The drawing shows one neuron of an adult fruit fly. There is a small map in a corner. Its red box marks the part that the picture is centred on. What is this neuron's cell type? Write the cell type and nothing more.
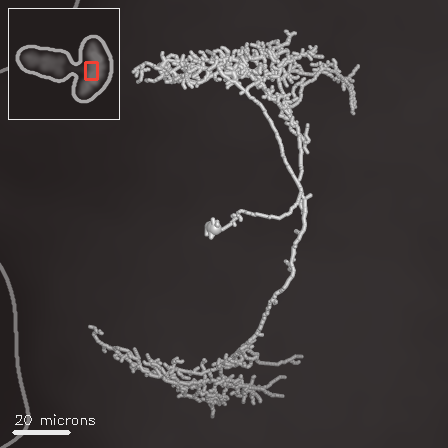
GNG171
